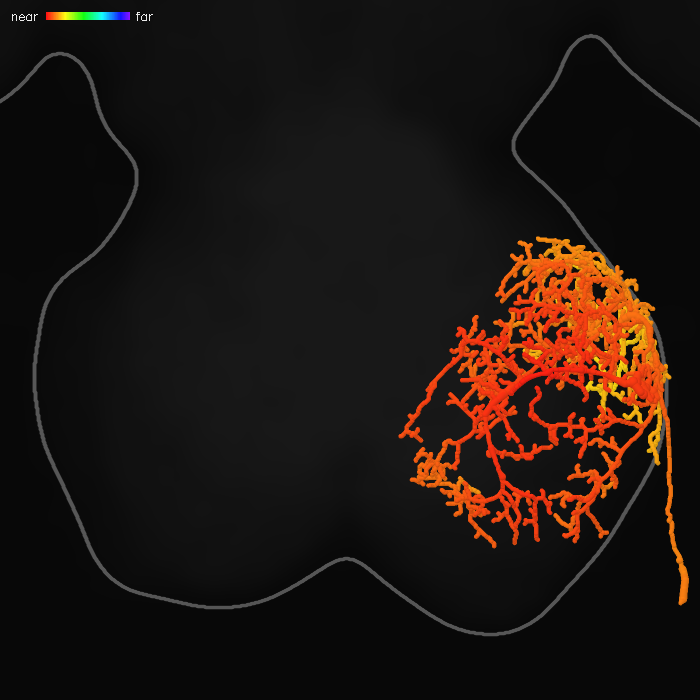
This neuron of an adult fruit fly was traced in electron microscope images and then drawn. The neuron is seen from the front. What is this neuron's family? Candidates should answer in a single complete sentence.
The family of the neuron is hemilineage 24B.25B.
